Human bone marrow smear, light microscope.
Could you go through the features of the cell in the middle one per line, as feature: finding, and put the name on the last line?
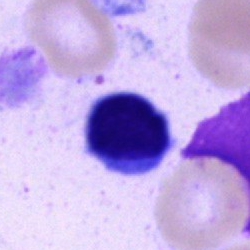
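Outline: round.
Nucleus: fills most of the cell.
Cytoplasm: scant, mainly a crescent along the lower edge.
Vacuoles: none seen.
Identity: lymphocyte.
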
